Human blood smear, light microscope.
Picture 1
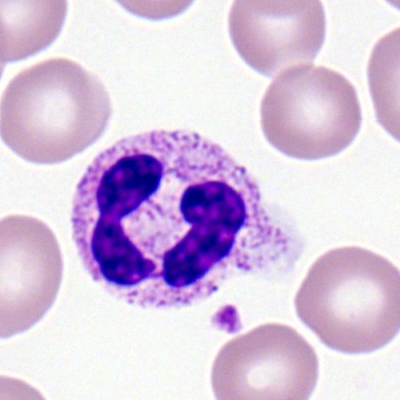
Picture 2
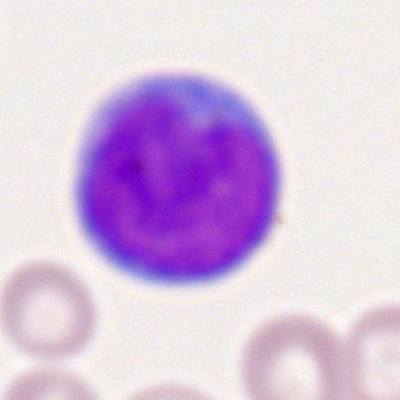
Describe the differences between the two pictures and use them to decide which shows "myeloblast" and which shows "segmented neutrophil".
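Picture 2 shows a myeloblast, and picture 1 a segmented neutrophil. Both cells are round in outline, the neutrophil roughly so and the myeloblast smoothly. Their nuclei differ most: the segmented neutrophil's is divided into two curved lobes that face each other across the cell centre, while the myeloblast's fills most of the cell and is indented by a notch coming in from its top edge.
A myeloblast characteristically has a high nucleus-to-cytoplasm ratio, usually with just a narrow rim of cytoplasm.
Chromatin is dark purple and coarsely clumped in the neutrophil, and stains a deep purple in the myeloblast. The neutrophil's cytoplasm is plentiful and pale pink, filled with fine lilac-pink granules.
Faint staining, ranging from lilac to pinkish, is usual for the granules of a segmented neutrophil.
The myeloblast's cytoplasm is blue, with no distinct granules.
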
